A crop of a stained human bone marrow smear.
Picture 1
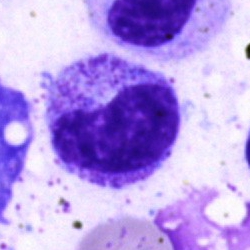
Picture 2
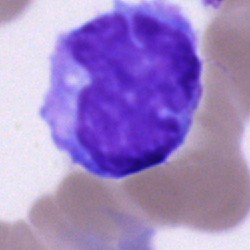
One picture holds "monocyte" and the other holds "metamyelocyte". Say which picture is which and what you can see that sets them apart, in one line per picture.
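Picture 1 is a metamyelocyte. Many purple granules are scattered through the cytoplasm.
Picture 2 is a monocyte. No distinct granules are visible in the cytoplasm.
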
